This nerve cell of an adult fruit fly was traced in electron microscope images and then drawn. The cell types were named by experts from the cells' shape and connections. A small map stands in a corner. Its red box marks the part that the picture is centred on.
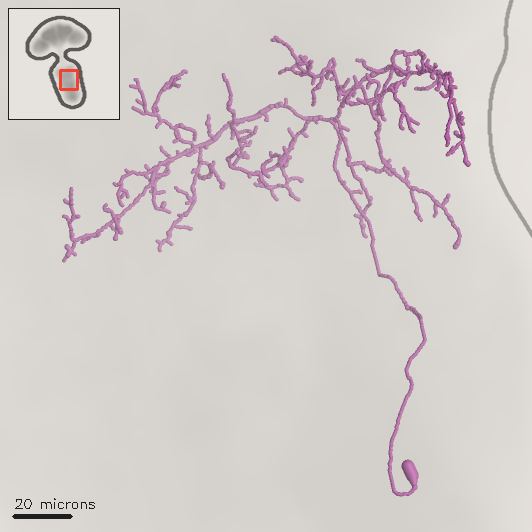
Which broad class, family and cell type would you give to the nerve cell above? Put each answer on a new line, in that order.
nerve-cord intrinsic neuron
hemilineage 03B
IN03B058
